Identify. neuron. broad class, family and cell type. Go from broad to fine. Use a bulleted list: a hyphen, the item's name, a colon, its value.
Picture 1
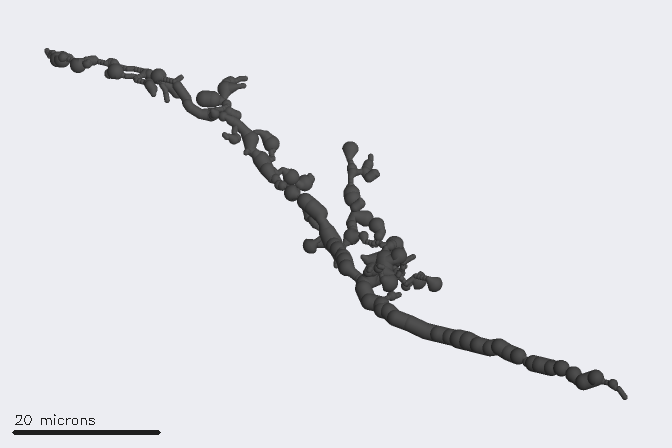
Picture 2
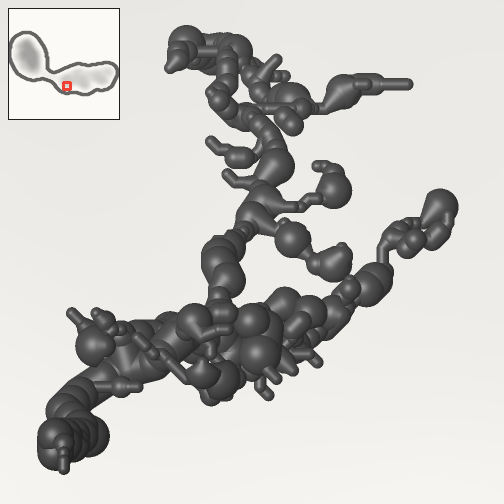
- broad class: sensory neuron entering the nerve cord
- family: class gustatory
- cell type: LgLG7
